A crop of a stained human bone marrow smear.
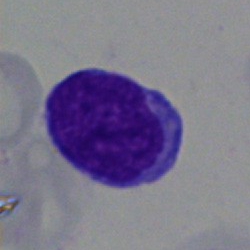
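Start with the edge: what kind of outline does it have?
Smooth, and oval.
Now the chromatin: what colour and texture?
Dark purple and clumped, with paler streaks between the clumps.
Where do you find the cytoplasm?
Only as a thin blue crescent on the right side, with no vacuoles in it.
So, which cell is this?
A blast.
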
